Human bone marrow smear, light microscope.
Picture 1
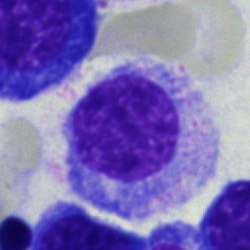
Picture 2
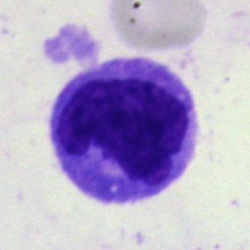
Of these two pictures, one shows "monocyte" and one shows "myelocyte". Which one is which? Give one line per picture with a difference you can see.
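The cell in picture 1 is a myelocyte. Fine pink-red granules are scattered through the cytoplasm.
The cell in picture 2 is a monocyte. No distinct granules can be seen in the cytoplasm.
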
